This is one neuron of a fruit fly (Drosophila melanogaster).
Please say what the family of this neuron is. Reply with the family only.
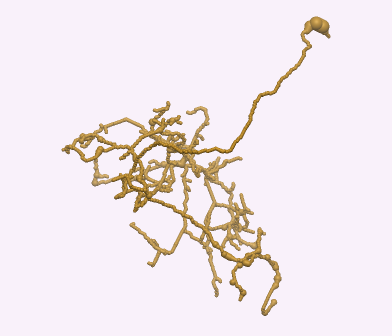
hemilineage 14A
